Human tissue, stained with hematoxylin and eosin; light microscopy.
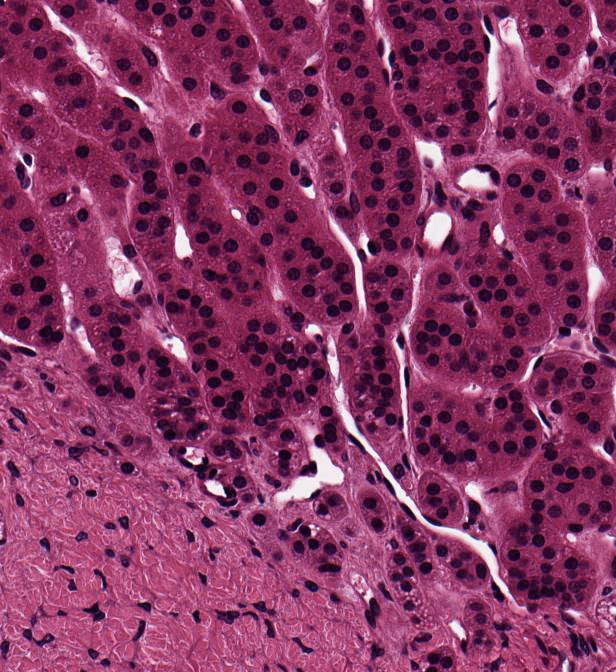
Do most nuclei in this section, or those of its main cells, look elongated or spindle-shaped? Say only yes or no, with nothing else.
No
